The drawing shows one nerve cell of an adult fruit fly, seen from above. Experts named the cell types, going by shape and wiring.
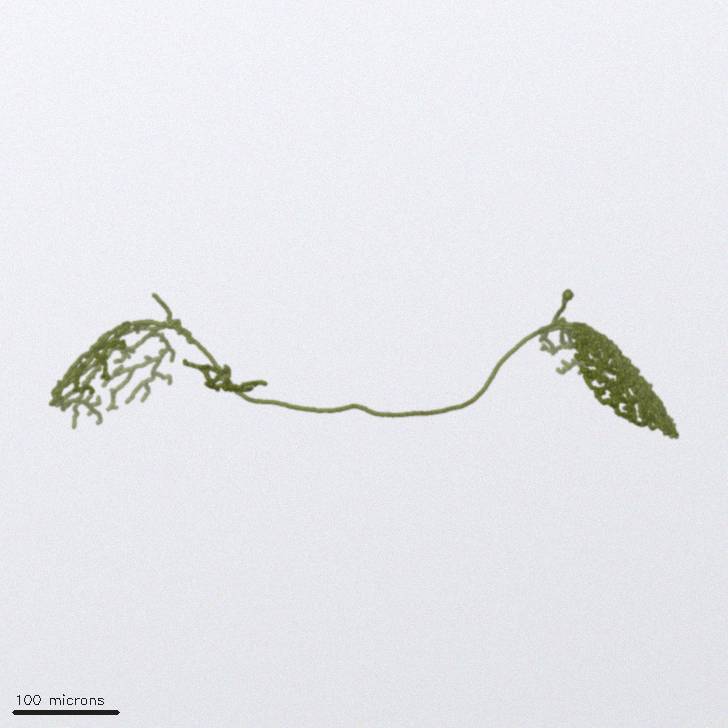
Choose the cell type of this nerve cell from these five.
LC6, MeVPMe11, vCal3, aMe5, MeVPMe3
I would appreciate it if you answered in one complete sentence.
The nerve cell belongs to cell type MeVPMe11.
